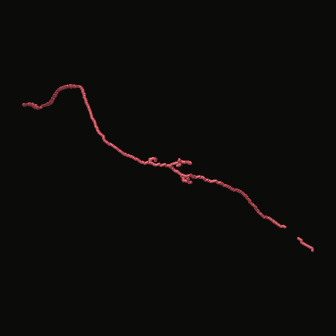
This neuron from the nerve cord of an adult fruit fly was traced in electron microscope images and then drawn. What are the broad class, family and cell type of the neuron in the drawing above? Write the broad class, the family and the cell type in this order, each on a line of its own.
sensory neuron ascending to the brain
class gustatory
LgAG1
